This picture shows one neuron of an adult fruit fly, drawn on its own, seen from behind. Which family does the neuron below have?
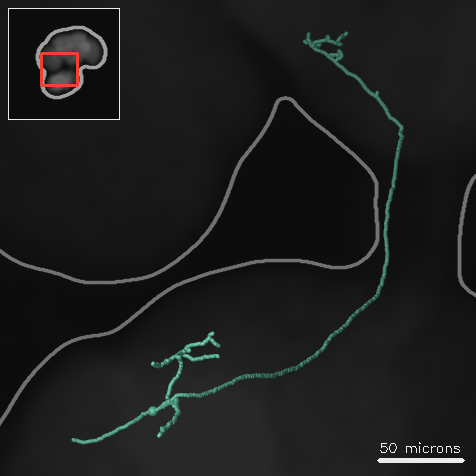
class mechanosensory proprioceptive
